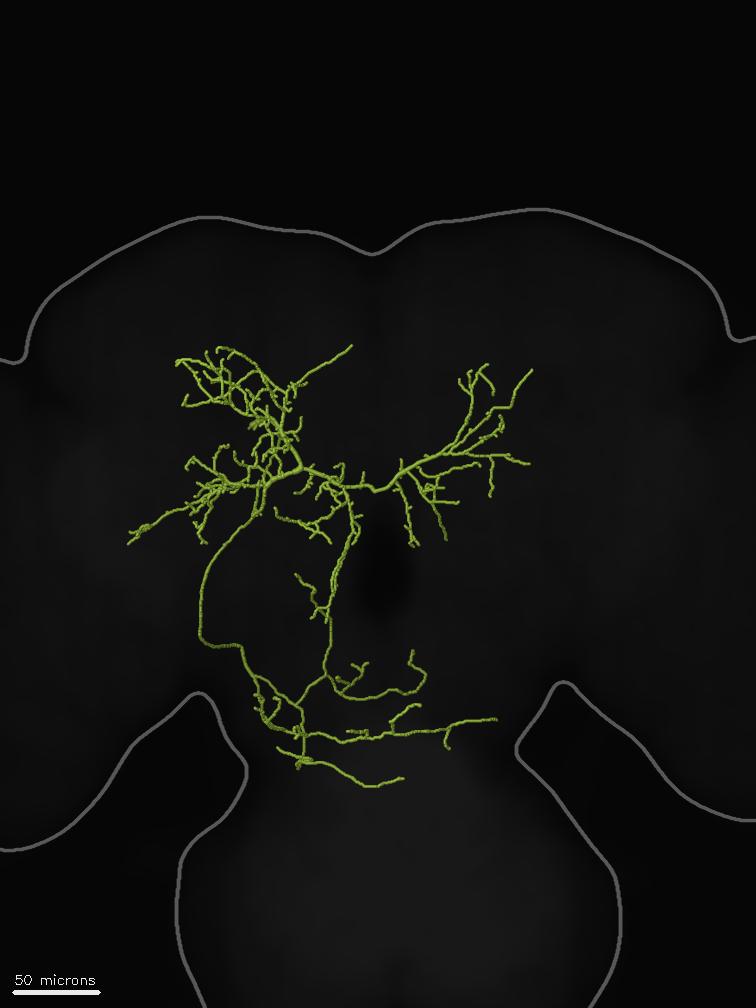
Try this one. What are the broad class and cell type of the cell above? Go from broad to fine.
central-brain intrinsic neuron; ICL002m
